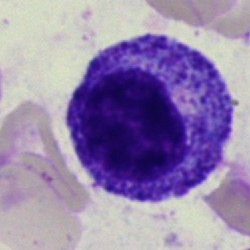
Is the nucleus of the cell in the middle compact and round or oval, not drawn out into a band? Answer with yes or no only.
Yes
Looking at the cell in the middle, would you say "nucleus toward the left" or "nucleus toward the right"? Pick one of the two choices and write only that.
Nucleus toward the left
